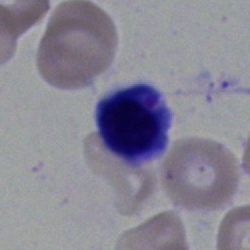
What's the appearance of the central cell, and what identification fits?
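Its outline is roughly round, though slightly irregular and bumpy along the right side. Nearly the whole cell is filled by the nucleus. Nucleoli are not visible. A small reddish-purple spot lies near the upper right edge of the cell. The cell is an erythroblast.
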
